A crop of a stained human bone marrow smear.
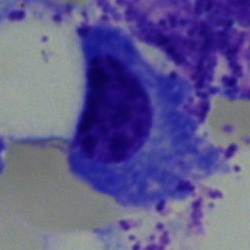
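Plasma cell: the cell in the middle of this stained human bone marrow smear. Its nucleus lies off-centre, toward the left side of the cell. The blue-staining cytoplasm is abundant and covers more area than the nucleus. Along the right side, the cell outline is irregular and ragged.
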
